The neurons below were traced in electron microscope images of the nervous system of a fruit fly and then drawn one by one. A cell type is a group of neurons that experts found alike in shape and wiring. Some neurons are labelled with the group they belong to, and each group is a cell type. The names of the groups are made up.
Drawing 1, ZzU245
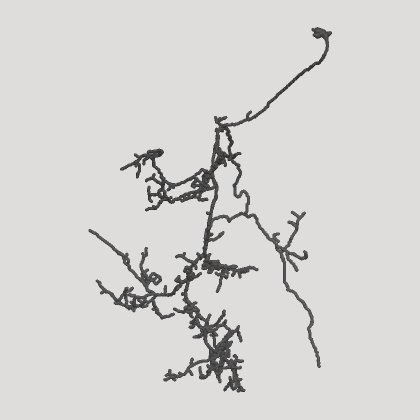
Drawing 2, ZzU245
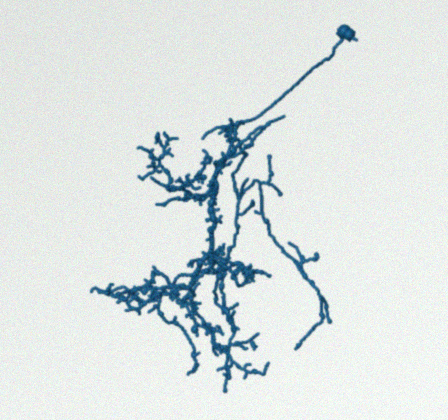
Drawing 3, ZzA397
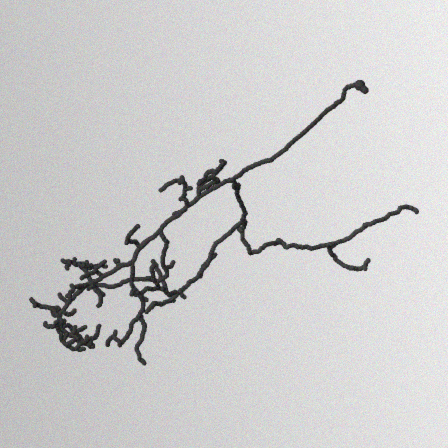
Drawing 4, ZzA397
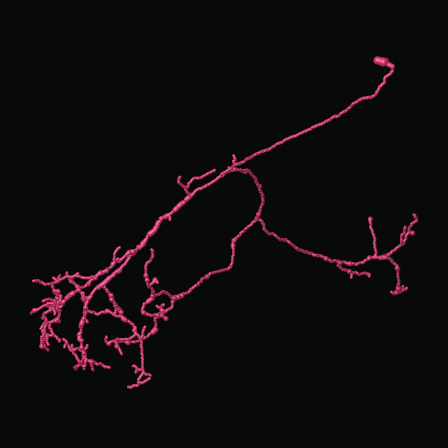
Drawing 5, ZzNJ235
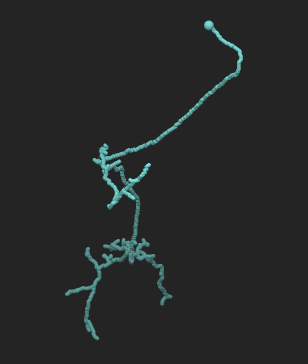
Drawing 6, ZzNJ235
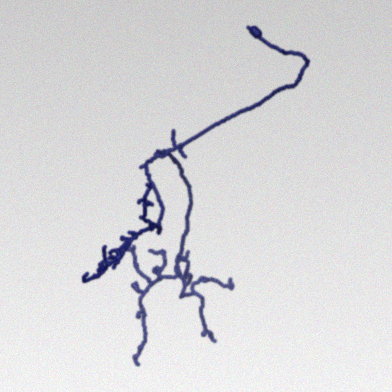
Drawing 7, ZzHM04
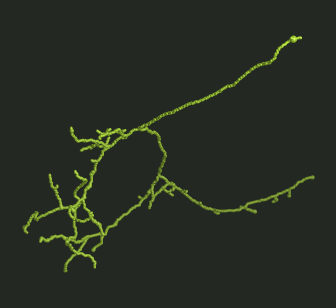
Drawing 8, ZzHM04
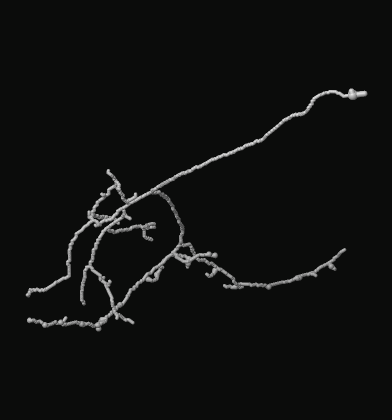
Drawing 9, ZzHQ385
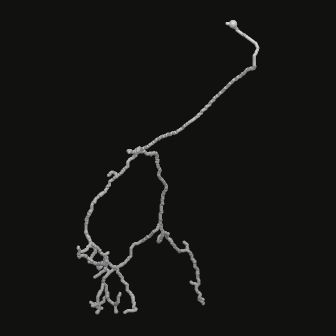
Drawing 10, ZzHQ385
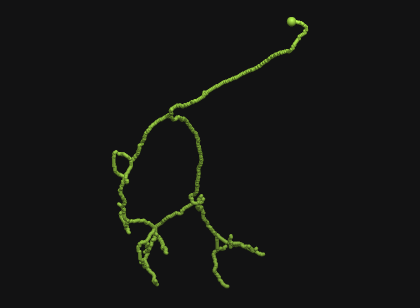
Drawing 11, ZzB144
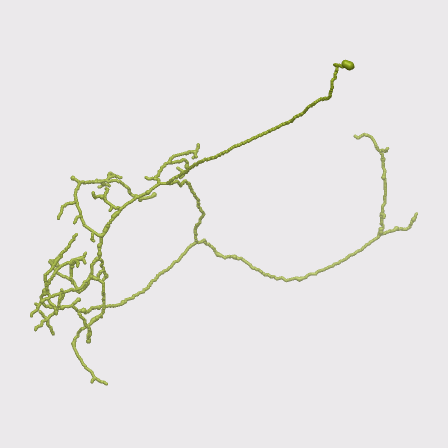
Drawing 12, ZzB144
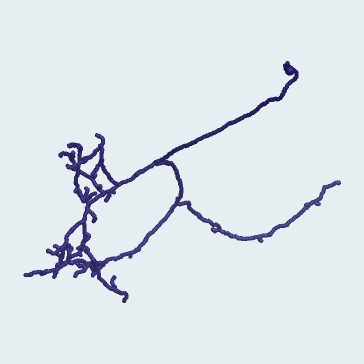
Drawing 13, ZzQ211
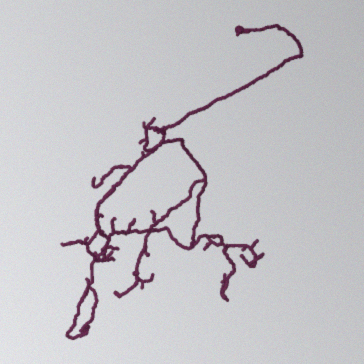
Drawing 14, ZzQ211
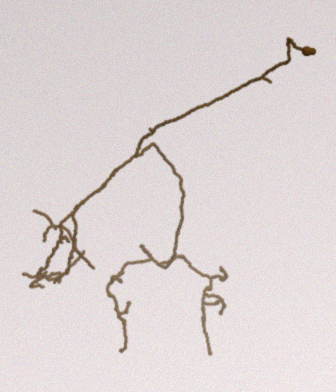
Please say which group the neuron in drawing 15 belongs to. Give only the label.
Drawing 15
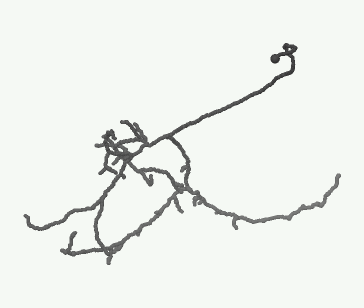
ZzHM04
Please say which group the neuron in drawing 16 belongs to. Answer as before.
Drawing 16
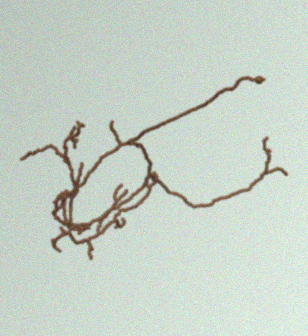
ZzB144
